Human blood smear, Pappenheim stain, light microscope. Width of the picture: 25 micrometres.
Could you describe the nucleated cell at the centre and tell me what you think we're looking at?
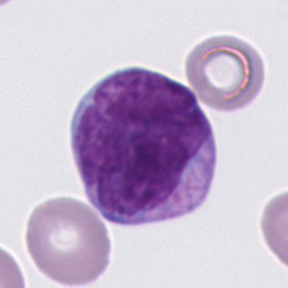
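Start with the cytoplasm, which is widest at the lower right, where it makes a crescent beside the nucleus. It is pale, with a bluish tint along the edge of the cell. You won't find any vacuoles in it, and the surface has no projections or blebs. This is an atypical promyelocyte.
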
